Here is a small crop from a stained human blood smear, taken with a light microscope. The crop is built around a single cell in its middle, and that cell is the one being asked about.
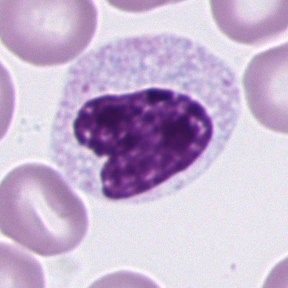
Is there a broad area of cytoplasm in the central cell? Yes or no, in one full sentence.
Yes, the cytoplasm forms a broad area around its nucleus.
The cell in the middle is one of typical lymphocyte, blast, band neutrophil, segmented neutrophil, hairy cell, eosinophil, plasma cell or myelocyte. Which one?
band neutrophil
